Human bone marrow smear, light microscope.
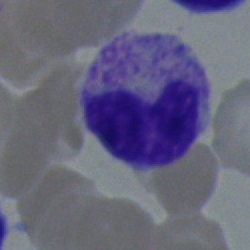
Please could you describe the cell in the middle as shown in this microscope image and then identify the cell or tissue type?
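Round, smooth outline on this one. The nucleus fills the lower half, and there's a shallow notch in its upper border. Above it, the cytoplasm makes a wide band. So that's a metamyelocyte.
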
